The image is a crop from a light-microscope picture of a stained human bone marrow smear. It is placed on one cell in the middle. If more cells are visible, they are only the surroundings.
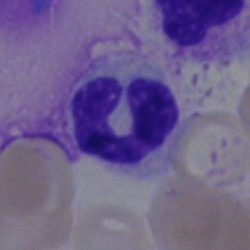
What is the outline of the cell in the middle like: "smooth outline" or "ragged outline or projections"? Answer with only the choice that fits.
Smooth outline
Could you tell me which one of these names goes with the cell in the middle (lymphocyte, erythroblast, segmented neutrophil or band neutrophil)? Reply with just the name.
segmented neutrophil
